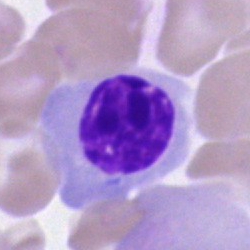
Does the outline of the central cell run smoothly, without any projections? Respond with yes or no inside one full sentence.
No, the cell's outline is not smooth; it is ragged or frayed, or has projections, blebs or tags.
